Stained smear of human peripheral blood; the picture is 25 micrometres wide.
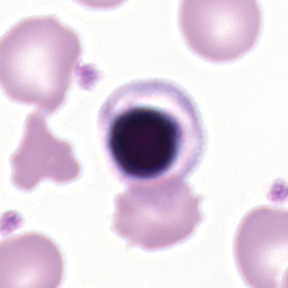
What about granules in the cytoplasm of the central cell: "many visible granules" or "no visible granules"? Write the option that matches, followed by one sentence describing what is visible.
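No visible granules. The cytoplasm shows no granules.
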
